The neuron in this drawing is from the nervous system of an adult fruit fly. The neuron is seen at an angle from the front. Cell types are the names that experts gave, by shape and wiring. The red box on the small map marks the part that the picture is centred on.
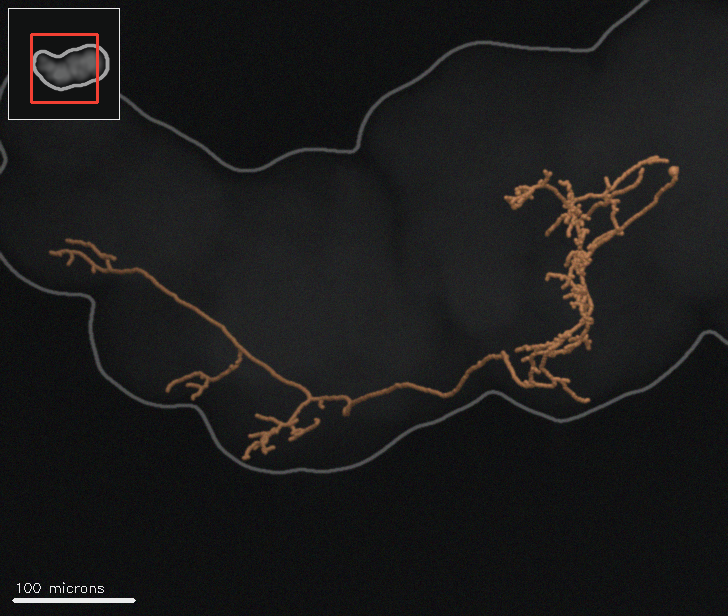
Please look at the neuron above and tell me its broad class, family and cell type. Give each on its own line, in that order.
descending neuron
DNde
DNde007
